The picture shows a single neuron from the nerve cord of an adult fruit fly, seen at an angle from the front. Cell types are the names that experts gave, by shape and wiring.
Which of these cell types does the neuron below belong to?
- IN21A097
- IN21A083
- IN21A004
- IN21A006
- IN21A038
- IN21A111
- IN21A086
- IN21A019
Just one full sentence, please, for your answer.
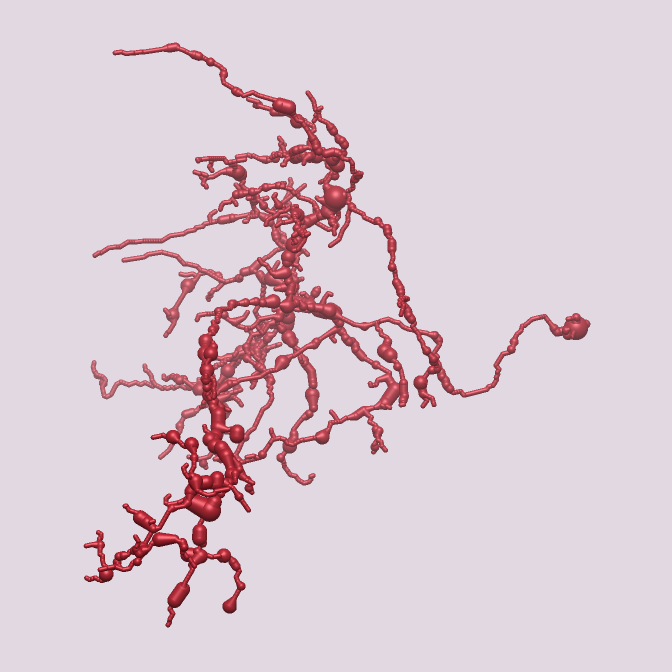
The cell type carried by this neuron is IN21A083.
